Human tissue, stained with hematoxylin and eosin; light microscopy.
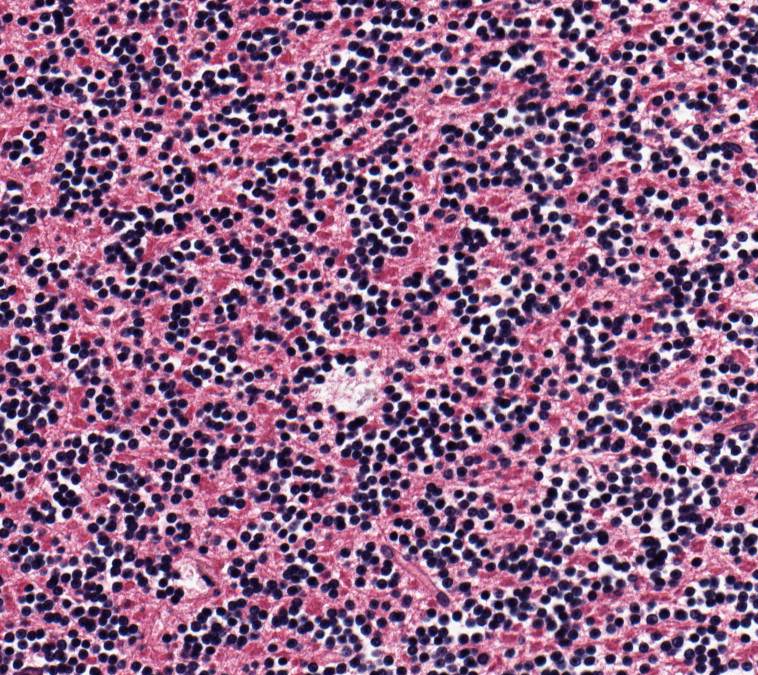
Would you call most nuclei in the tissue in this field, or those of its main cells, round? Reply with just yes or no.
Yes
